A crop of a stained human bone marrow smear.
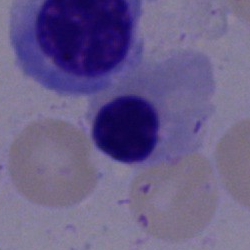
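Erythroblast, the central cell. Notice its nucleus: very dark purple and dense throughout, sitting off-centre toward the lower left. Most of the plentiful, pale grey-blue cytoplasm lies above and to the right, and the outline is irregular rather than smoothly round.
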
